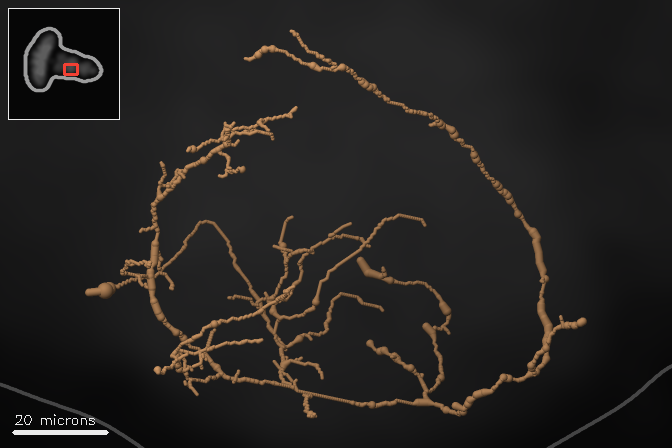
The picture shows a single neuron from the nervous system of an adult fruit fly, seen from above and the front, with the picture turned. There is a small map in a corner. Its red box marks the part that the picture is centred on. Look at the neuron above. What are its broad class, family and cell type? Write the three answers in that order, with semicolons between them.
nerve-cord intrinsic neuron; hemilineage 13A; IN13A044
